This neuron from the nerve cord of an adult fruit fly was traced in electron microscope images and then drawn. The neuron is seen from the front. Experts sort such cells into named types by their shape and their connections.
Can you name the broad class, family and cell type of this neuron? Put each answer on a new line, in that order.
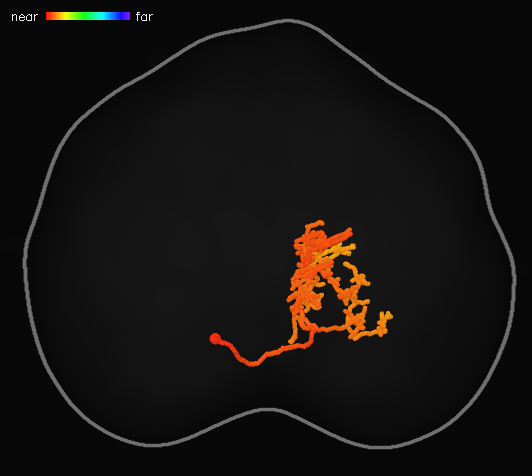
nerve-cord intrinsic neuron
hemilineage 14A
IN14A081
